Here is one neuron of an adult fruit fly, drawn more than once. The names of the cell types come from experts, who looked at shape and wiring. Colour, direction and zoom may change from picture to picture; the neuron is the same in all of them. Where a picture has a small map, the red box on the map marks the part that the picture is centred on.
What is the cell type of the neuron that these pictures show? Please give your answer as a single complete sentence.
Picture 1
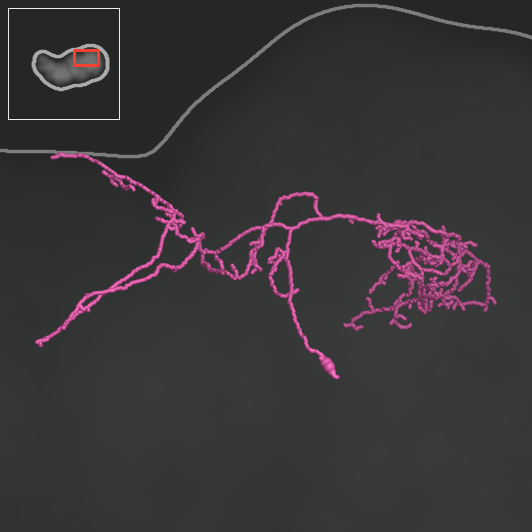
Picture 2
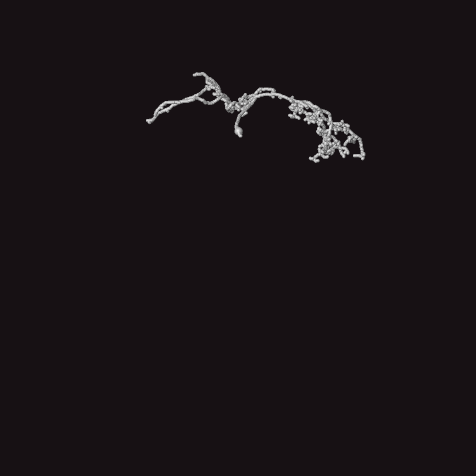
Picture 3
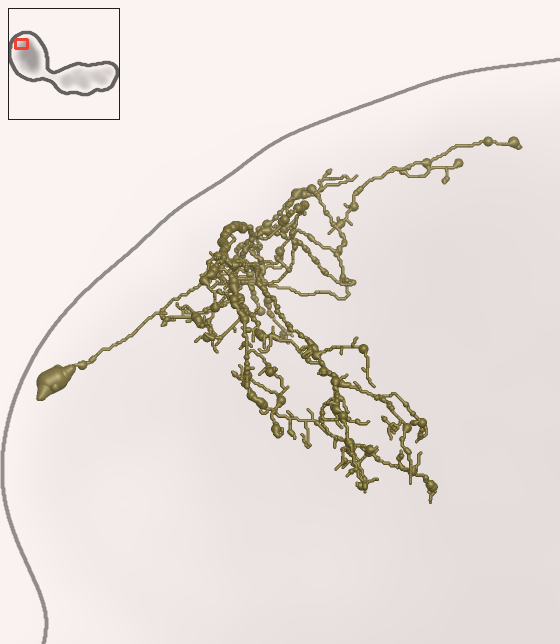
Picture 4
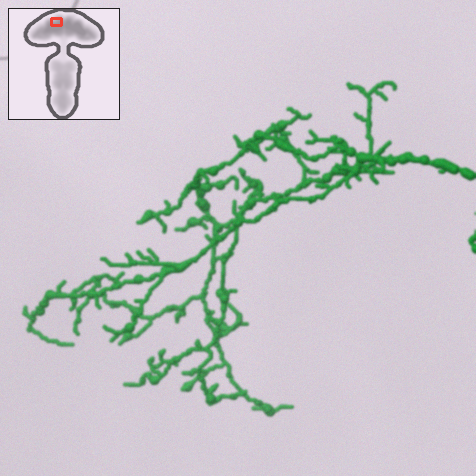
For this neuron, the cell type is SIP113m.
